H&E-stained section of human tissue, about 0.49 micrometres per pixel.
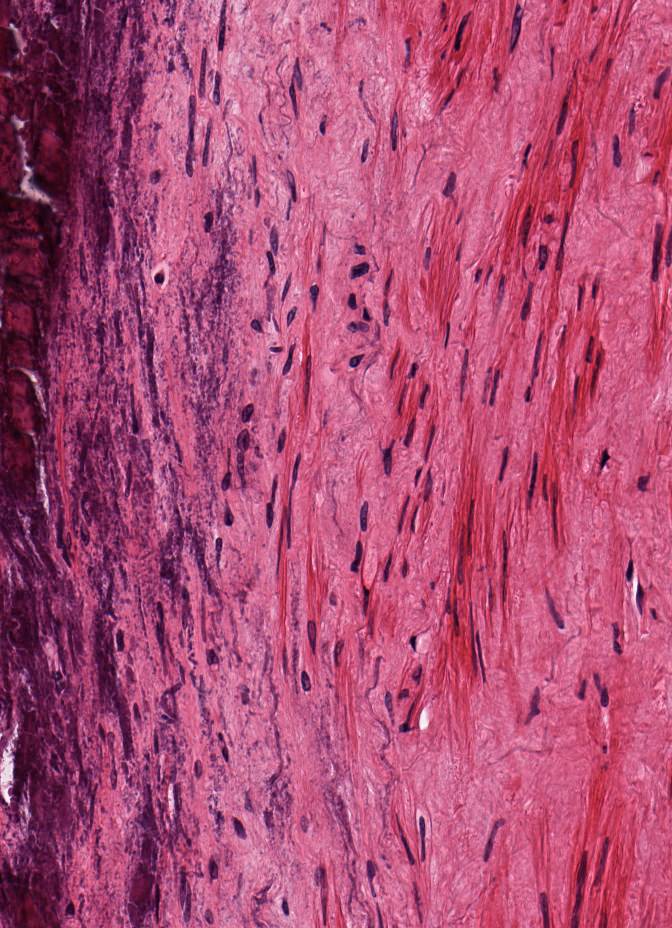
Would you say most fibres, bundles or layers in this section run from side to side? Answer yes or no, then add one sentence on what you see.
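No. Fibres and nuclei throughout the field run roughly from top to bottom, slightly oblique.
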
